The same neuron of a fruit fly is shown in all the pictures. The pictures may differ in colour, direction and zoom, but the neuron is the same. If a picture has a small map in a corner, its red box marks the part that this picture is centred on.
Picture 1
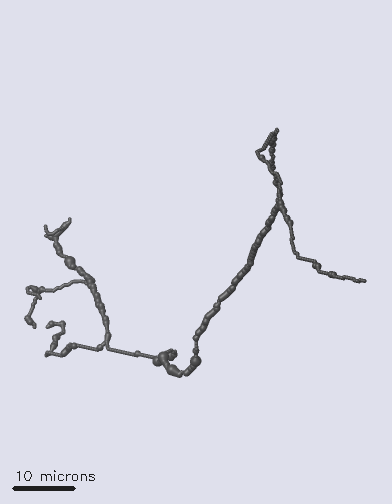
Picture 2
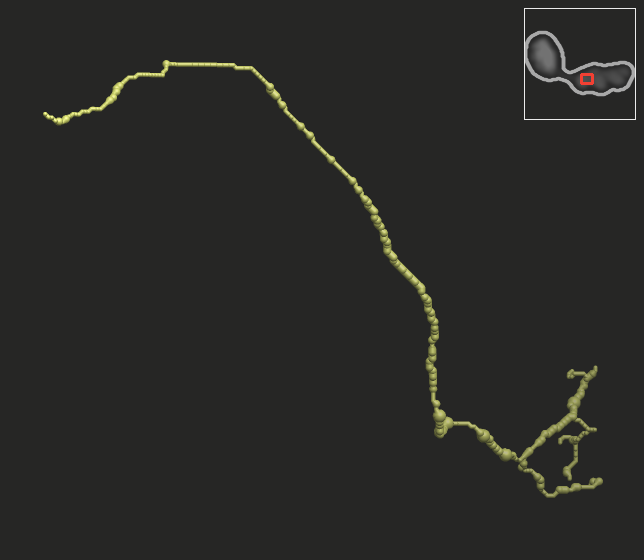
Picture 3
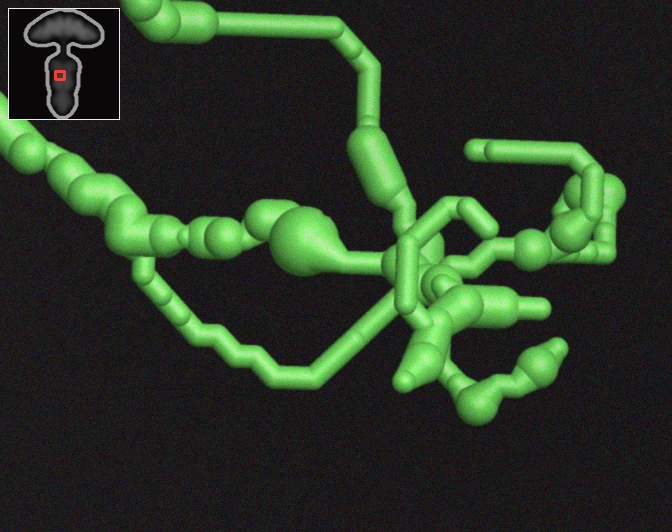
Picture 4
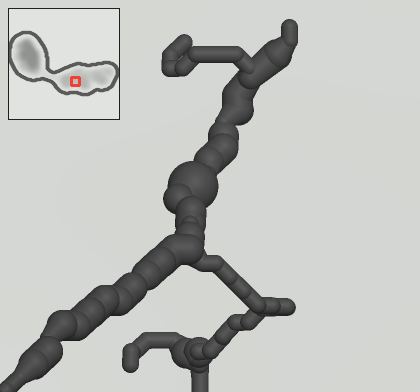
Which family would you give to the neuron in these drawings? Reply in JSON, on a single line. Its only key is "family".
{"family": "class gustatory"}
